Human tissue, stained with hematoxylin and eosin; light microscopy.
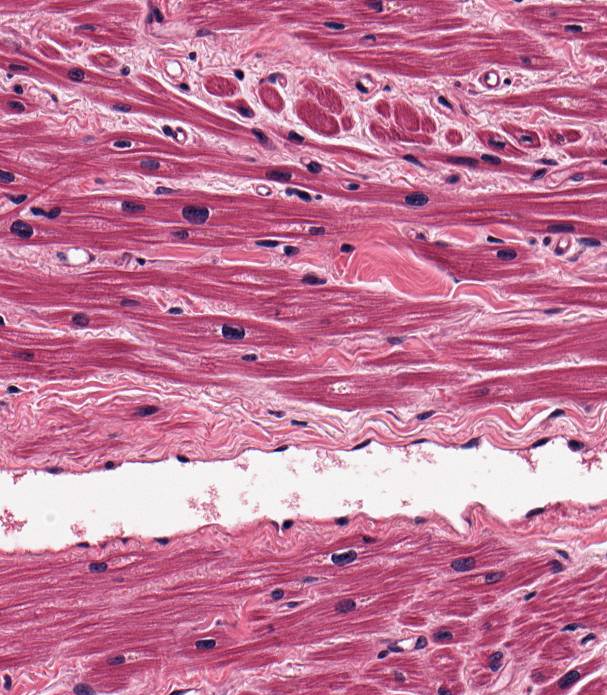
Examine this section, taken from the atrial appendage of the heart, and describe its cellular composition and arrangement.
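First, most of the field consists of eosinophilic muscle fibres running roughly left to right. Second, a white, band-like empty space crosses the lower part of the field from left to right. Third, that space holds only small, scattered, pale pink flocculent fragments. Finally, no fat cells are seen anywhere in the field.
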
